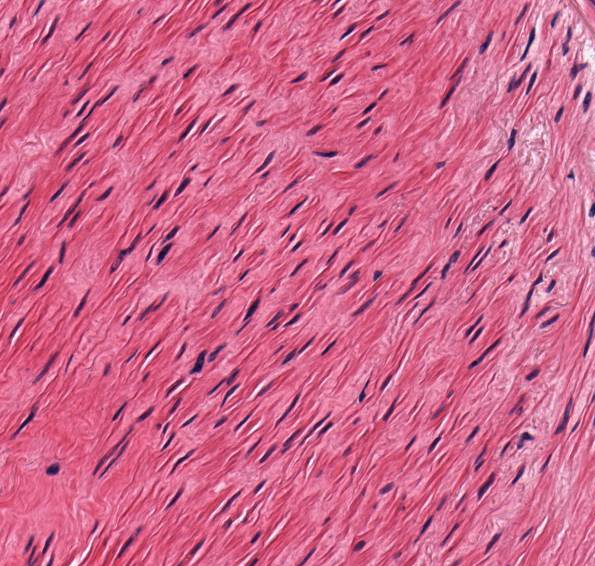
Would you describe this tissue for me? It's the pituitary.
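Across the whole field, spindle cells and fibres sweep in parallel bundles obliquely from lower left to upper right. Nuclei stain uniformly dark blue-purple without conspicuous nucleoli. Cell borders and cytoplasm are indistinct, blending into the pink fibres. No epithelium, glands or fat cells appear anywhere.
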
